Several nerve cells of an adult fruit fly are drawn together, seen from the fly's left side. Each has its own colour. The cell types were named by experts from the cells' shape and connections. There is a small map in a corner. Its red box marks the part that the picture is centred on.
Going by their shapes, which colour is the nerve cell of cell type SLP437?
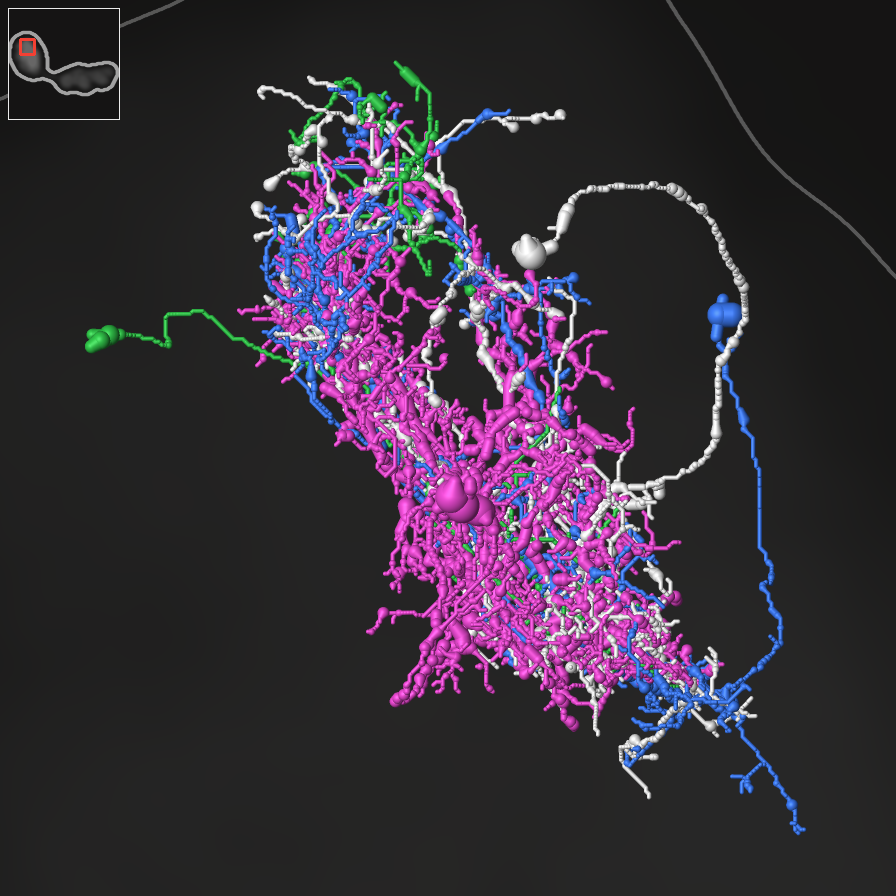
blue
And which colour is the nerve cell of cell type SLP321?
white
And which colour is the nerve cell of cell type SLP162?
green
